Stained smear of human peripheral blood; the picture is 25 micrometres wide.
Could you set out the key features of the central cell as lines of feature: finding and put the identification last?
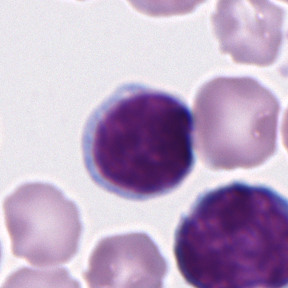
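Outline: round and smooth
Size: about 10 micrometres across
Nucleus: round, about 9 micrometres across
Chromatin: dense and coarse
Cytoplasm: pale blue, a thin rim, widest on the left
Name: typical lymphocyte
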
